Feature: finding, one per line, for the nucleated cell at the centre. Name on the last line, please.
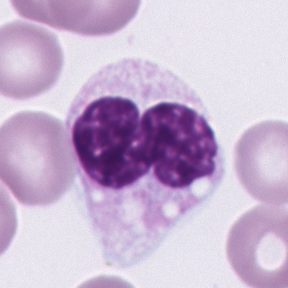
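Cytoplasm: abundant, pale pinkish-lilac
Granules: fine, pinkish-purple, scattered throughout the cytoplasm
Vacuoles: several small, clear, round, below the nucleus
Chromatin: dark purple, coarsely clumped
Identification: segmented neutrophil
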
